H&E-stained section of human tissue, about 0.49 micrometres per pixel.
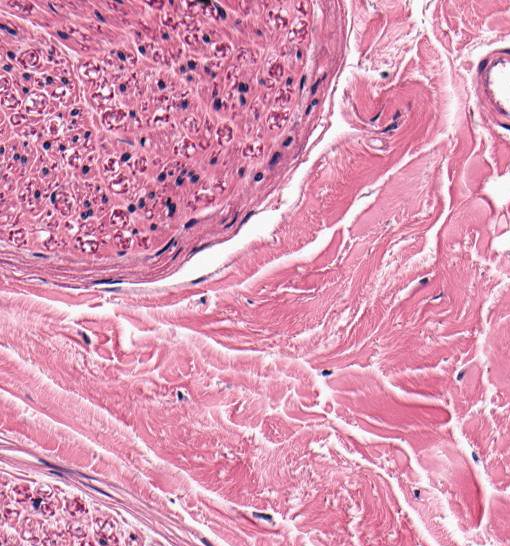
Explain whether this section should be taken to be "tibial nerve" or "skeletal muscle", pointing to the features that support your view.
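Tibial nerve. First, a large rounded nerve fascicle cut in cross section occupies the upper left. Second, small dark oval nuclei are scattered between the axon profiles within it. Third, a thin layered sheath of cells with flattened, elongated nuclei bounds the fascicle. Last, the rest is dense collagen in wavy pink bundles, sparsely nucleated.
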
